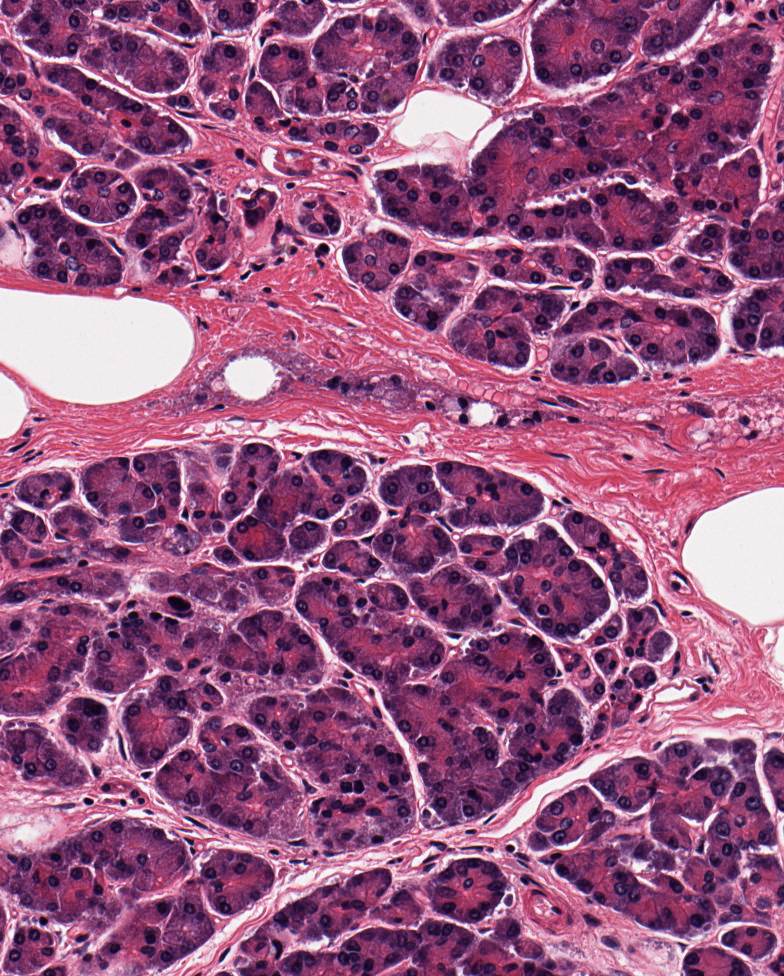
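Pancreas: lobules of closely packed acini separated by bands of pink fibrous connective tissue. A broad fibrous septum crosses the field roughly horizontally just above the middle. Each acinus is formed of pyramidal cells around a small central lumen, their round nuclei lying toward the base.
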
